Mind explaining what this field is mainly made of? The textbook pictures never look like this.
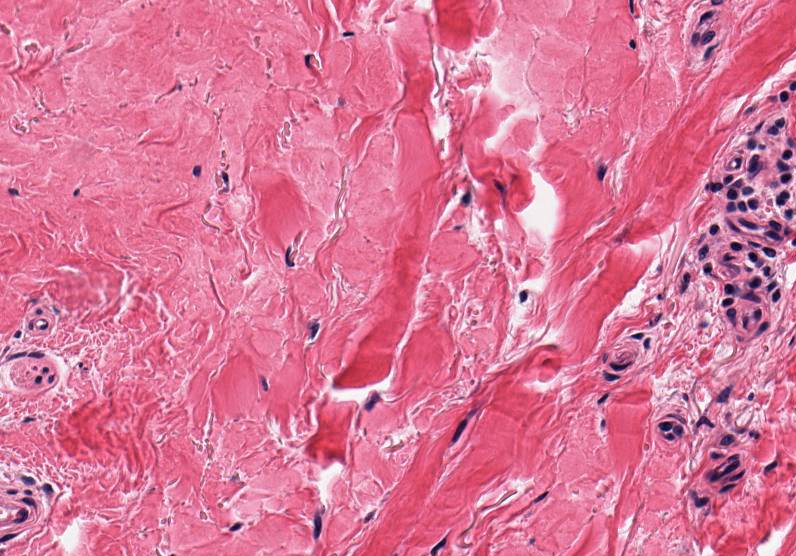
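Dermis is the main tissue here. Thick, closely packed, deeply eosinophilic collagen bundles fill most of it, in mixed directions, with a broad oblique band from lower left to upper right in the right half.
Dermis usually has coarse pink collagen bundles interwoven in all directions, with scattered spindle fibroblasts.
Nuclei among the bundles are sparse, small, dark and mostly elongated.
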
